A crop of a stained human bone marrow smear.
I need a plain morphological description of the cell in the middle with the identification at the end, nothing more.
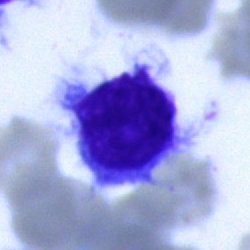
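Fine, thin, wispy, pale blue-violet hair-like strands project from the surface, most plainly at upper left and right. A dark, deep purple nucleus fills most of the cell body; only a narrow rim of paler blue-violet cytoplasm shows at its edge. Name: hairy cell.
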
